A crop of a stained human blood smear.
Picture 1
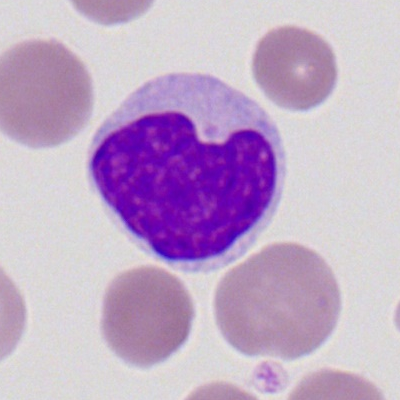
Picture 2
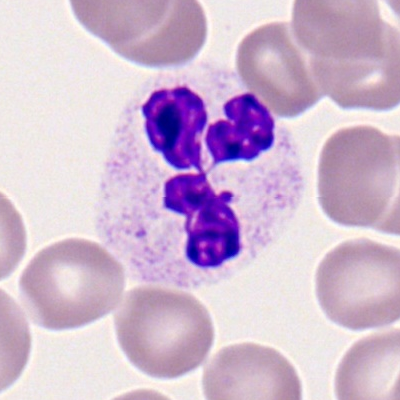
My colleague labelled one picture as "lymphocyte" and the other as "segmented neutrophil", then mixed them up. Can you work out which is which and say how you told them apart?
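The lymphocyte is in picture 1, and the segmented neutrophil is in picture 2. Look at the nuclei first: the lymphocyte's has a single notch in its upper edge, while the neutrophil's is split into several separate lobes joined by thin dark strands. Both have dark purple, clumped chromatin. The lymphocyte shows paler patches between the clumps, and the neutrophil's clumping is coarse, with no nucleoli to be seen.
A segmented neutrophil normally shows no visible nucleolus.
The cytoplasm differs in colour: pale greyish blue in the lymphocyte, pale pinkish-lilac in the neutrophil. Fine, small lilac granules are scattered through the neutrophil's cytoplasm, whereas the lymphocyte's has no coarse granules and no vacuoles. The lymphocyte's outline is round and smooth.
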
